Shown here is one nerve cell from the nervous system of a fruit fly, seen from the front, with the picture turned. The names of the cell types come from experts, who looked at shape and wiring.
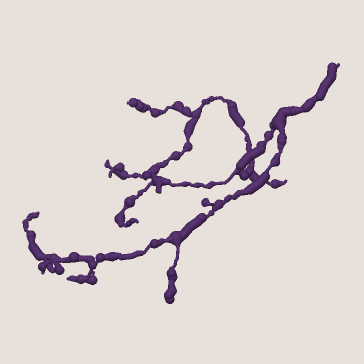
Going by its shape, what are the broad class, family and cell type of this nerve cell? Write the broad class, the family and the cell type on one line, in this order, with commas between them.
sensory neuron entering the brain, class mechanosensory, BM_Taste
